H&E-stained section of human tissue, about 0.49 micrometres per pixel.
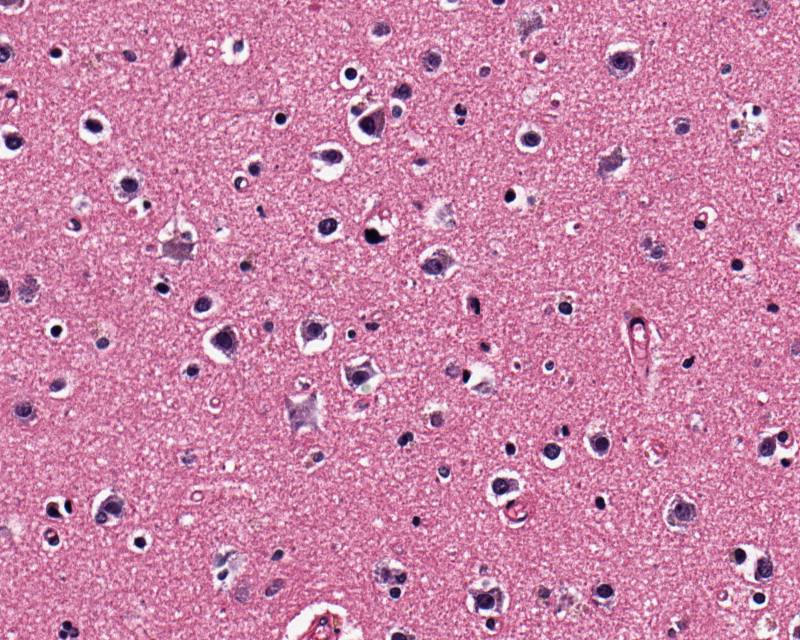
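Cerebral cortex. Cells lie singly, fairly evenly scattered across the whole field, forming no organised units. Between them, finely granular pink neuropil. A few larger neurons with angular, pale pink-purple cytoplasm stand out: one left centre, below the middle; one upper left. No epithelium or glands present.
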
